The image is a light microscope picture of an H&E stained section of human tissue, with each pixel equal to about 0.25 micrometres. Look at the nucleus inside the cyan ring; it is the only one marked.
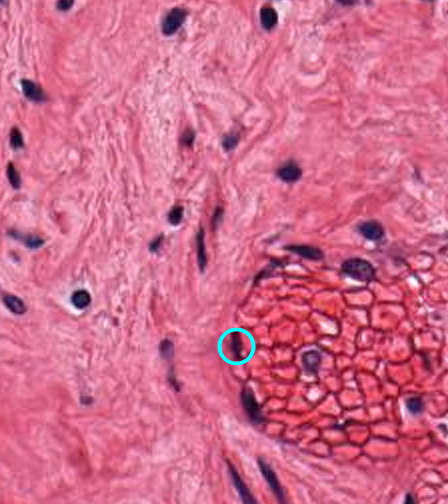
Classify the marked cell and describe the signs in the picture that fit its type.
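The marked nucleus belongs to an endothelial cell. The nucleus is narrow, elongated and flattened, and stains dark and fairly evenly. Almost no cytoplasm can be made out around the nucleus; it appears as a thin sliver at most. On its outer side it borders pink, wavy fibrous stroma.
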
